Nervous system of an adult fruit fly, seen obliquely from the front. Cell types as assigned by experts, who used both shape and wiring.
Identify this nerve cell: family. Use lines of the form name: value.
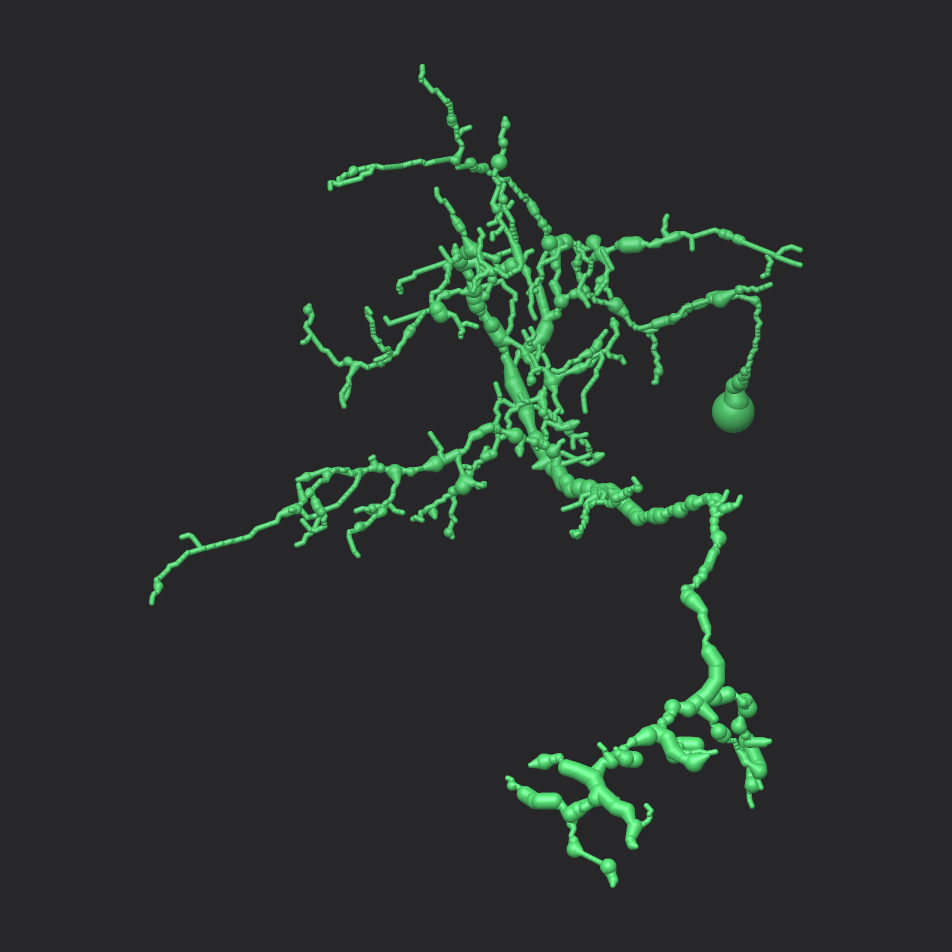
family: hemilineage 19A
